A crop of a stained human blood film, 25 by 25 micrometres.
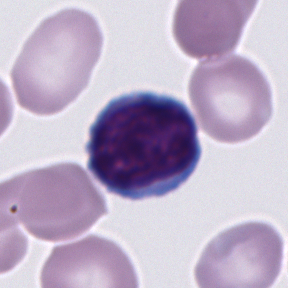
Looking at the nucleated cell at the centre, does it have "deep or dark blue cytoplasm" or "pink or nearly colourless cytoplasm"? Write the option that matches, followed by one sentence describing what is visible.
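Deep or dark blue cytoplasm. The cytoplasm is blue.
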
